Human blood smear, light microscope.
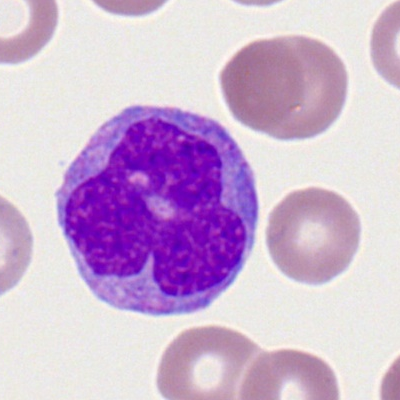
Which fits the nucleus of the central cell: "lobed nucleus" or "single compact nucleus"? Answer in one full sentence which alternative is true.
The cell's nucleus is segmented into two or more lobes.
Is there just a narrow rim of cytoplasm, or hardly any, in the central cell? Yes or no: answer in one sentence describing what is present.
Yes, what cytoplasm the cell has forms just a thin rim.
